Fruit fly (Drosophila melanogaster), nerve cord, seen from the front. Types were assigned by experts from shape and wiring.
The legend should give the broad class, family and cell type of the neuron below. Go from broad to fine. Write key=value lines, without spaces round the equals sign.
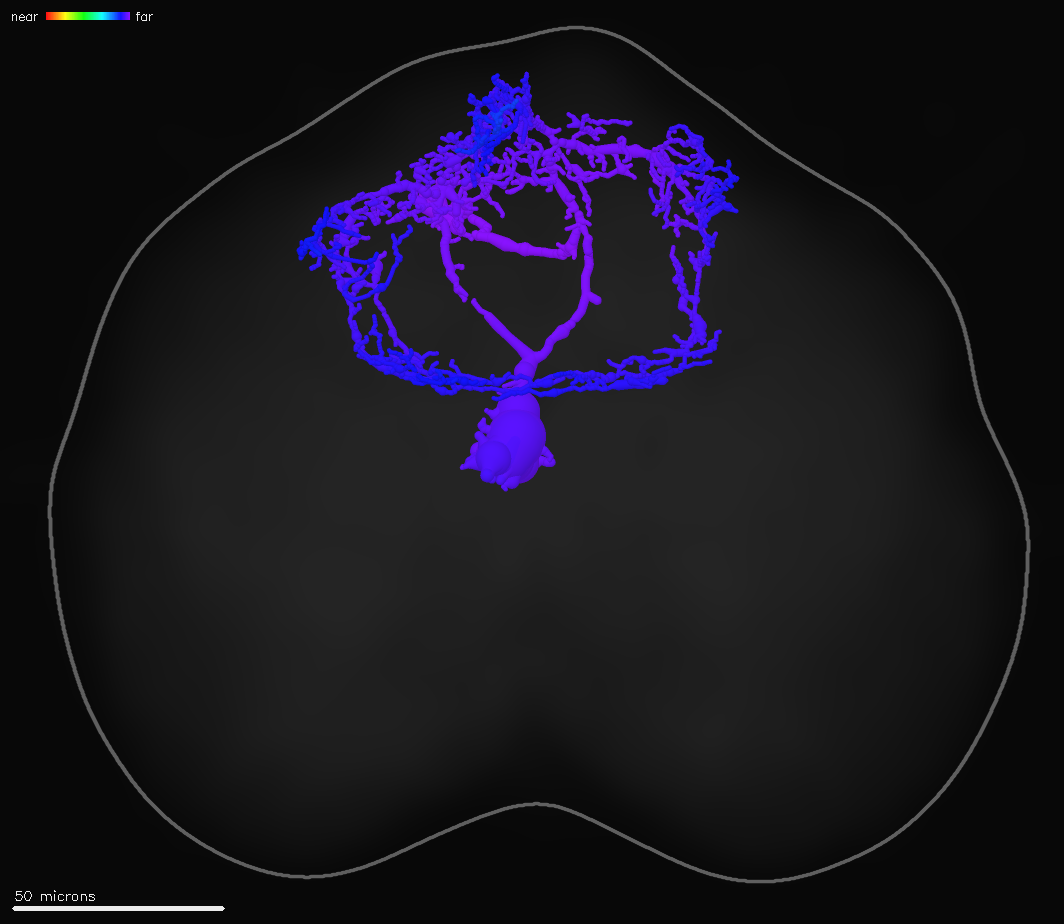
broad_class=efferent neuron of the nerve cord
family=hemilineage 00B
cell_type=EN00B013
